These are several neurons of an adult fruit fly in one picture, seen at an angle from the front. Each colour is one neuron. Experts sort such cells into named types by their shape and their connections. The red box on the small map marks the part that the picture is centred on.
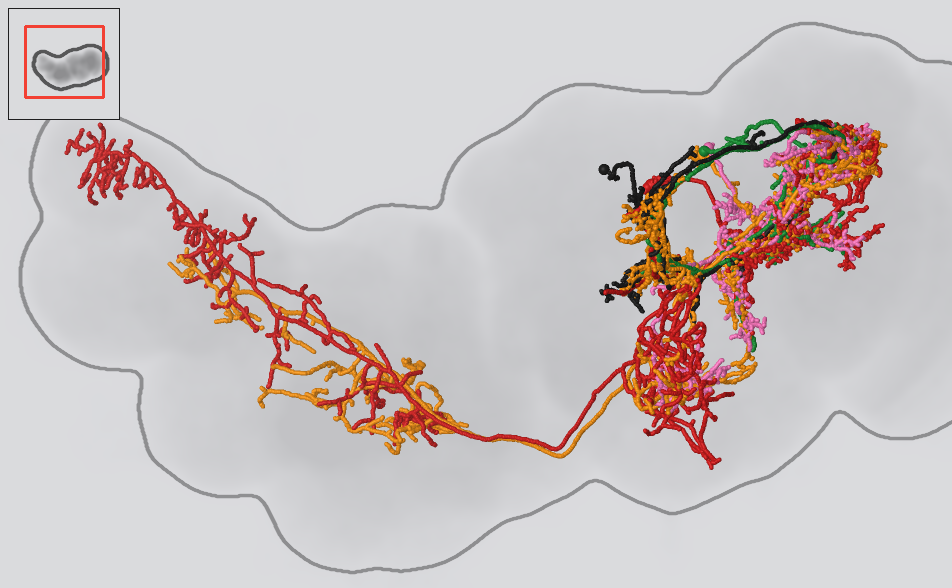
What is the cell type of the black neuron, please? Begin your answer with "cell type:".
cell type: pC1_14b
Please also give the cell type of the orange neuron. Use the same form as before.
cell type: DNp36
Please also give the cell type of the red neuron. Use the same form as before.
cell type: DNp13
